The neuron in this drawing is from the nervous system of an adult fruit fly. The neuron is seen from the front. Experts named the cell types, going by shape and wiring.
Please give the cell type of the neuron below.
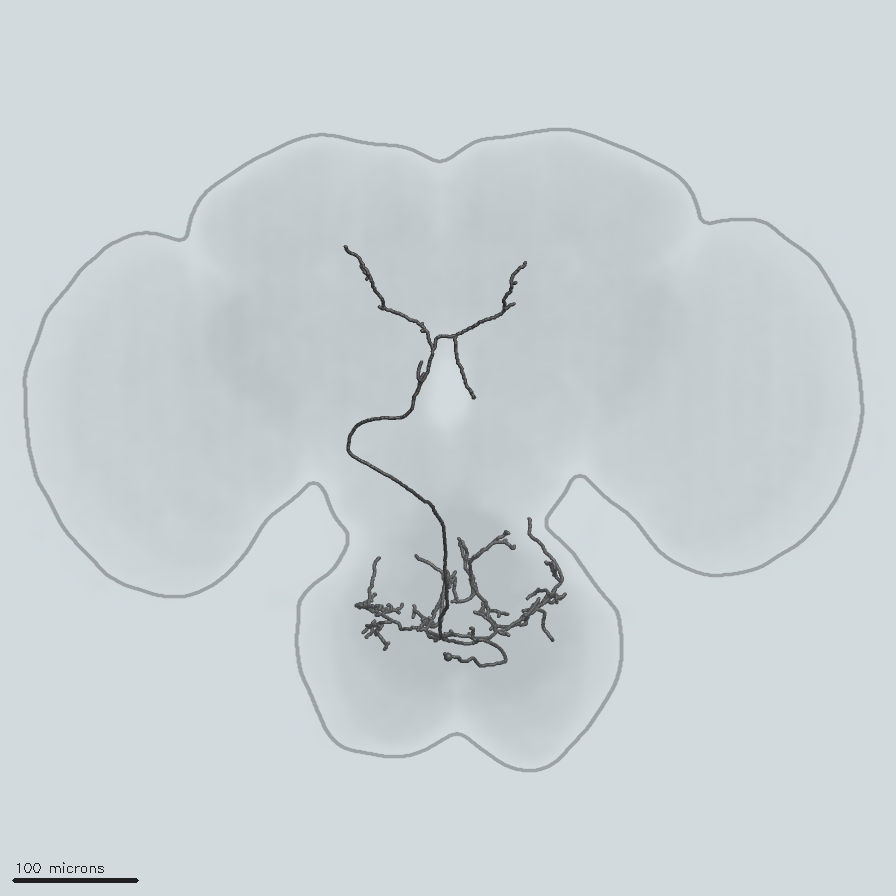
AN08B074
